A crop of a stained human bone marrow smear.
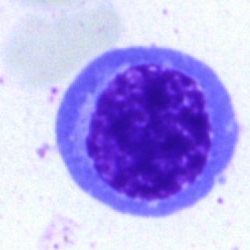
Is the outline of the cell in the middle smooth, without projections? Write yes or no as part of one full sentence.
Yes, this cell's outline runs smooth, without projections.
